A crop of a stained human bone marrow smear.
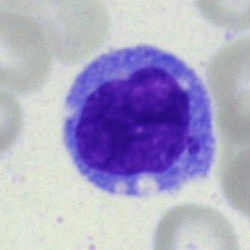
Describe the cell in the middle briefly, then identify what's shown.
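First, the outline: round. Next, the nucleus, which has a shallow notch in its upper edge. Then the chromatin, which stains deep purple. Last, the cytoplasm, which is blue. The cell is a monocyte.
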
